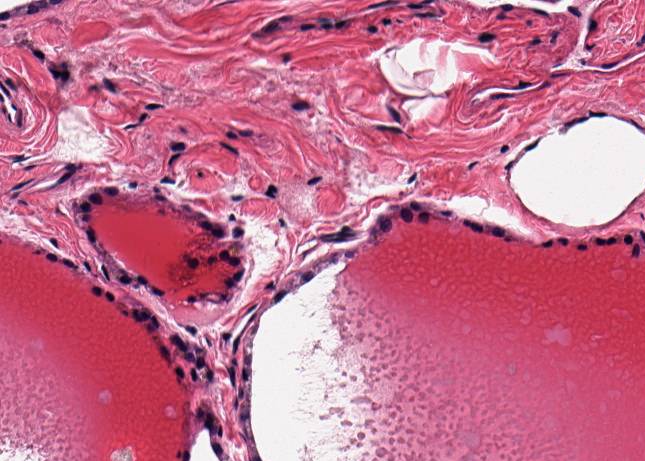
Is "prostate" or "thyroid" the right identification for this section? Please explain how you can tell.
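This is thyroid. Its follicles are lined by a single layer of flattened cells with small dark nuclei. A smaller follicle at the centre-left holds colloid of a deeper red than that in the large follicles.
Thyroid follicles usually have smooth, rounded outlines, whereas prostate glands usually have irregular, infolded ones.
The upper part of the field is dense pink fibrous stroma, with wavy collagen bundles and scattered spindle-shaped nuclei. At the upper right lies a round empty space lined by thin flat cells.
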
